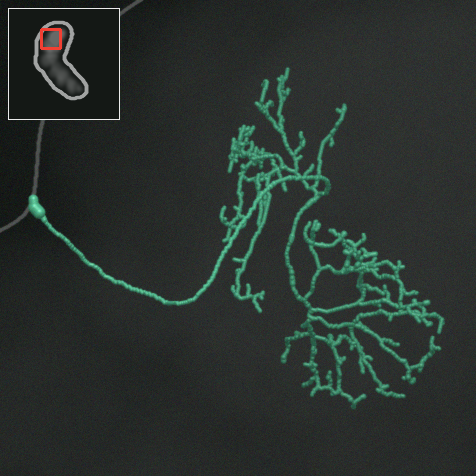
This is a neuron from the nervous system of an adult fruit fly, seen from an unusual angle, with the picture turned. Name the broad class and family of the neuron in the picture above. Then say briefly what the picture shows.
It is a central-brain intrinsic neuron. Its family is hemilineage LALv1_dorsal. The cell body is on the left of the picture. The picture shows dozens of branch ends.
